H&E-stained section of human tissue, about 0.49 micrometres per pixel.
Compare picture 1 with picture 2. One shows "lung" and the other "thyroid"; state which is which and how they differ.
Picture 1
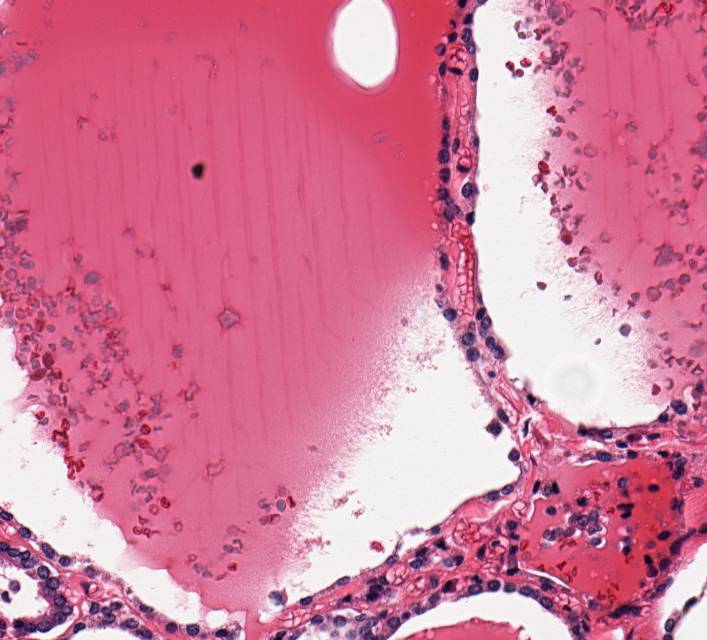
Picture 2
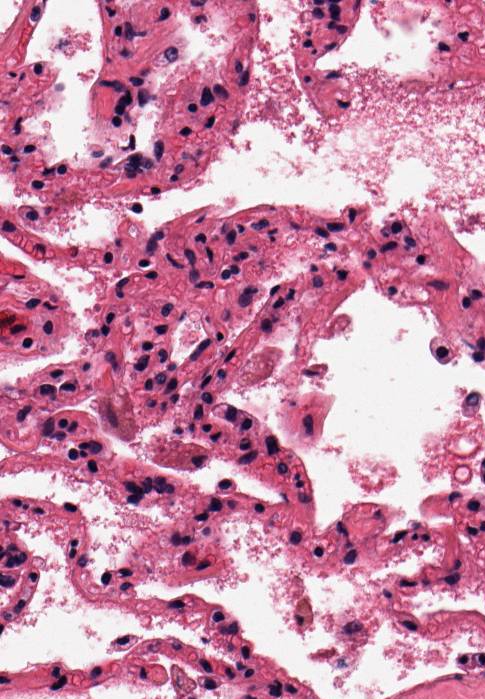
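Picture 1 shows thyroid; picture 2 shows lung. In picture 1, large follicles filled with homogeneous pink material occupy most of the field, divided by thin partitions. These follicles are lined by one layer of flattened to low cuboidal cells with dark nuclei.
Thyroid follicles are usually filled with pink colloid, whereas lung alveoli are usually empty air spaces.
In picture 2, the spaces contain pale pink granular material, most widely in the upper right.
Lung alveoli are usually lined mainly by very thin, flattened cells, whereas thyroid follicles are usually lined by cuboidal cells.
Picture 2 also has a few cells with brown cytoplasm on the left side near the middle, and no fat cells are present. In picture 1, the partitions carry small capillaries holding red blood cells, clearest centrally and at the lower right, where a wider interfollicular area holds pink material, red blood cells and scattered nuclei.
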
